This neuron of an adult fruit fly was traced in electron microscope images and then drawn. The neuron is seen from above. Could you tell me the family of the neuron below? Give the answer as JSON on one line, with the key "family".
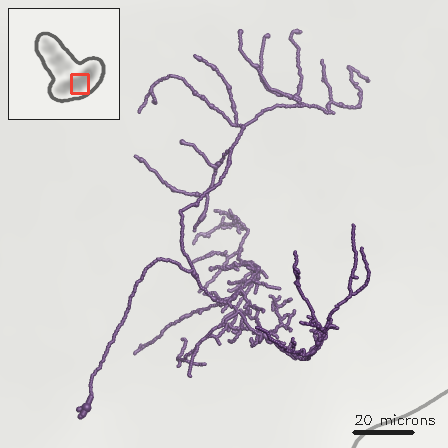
{"family": "hemilineage AOTUv4_ventral"}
